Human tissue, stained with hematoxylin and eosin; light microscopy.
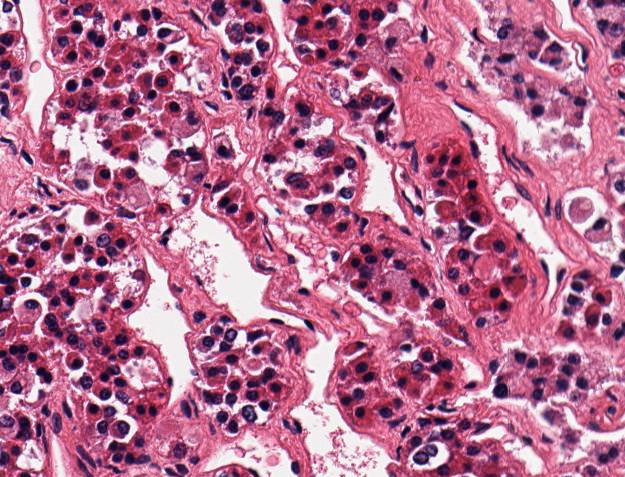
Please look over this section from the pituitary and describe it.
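Look first at the compartments: rounded to elongated, packed with cells, and divided by thin pink fibrous septa. Inside them, the nuclei are round and darkly stained. Now follow a septum: flattened, spindle-shaped nuclei lie along its length. You will find no fat cells.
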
